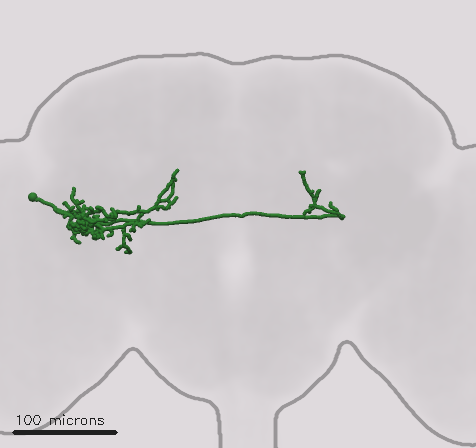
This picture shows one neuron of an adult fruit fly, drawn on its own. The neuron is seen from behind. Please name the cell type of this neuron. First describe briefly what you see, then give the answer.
The cell body is on the left of the picture. By the scale bar it is about 300 microns wide in this view. Its broad class is central-brain intrinsic neuron. It is of cell type PVLP065.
